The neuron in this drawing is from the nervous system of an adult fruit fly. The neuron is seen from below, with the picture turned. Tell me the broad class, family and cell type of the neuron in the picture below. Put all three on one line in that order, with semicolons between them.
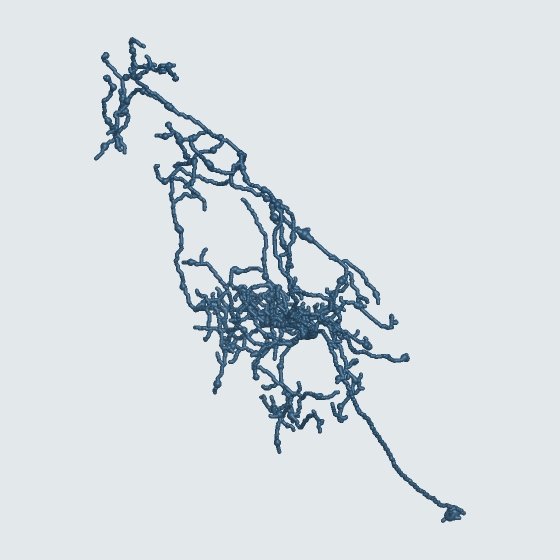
central-brain intrinsic neuron; hemilineage LHl4_posterior; PLP095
